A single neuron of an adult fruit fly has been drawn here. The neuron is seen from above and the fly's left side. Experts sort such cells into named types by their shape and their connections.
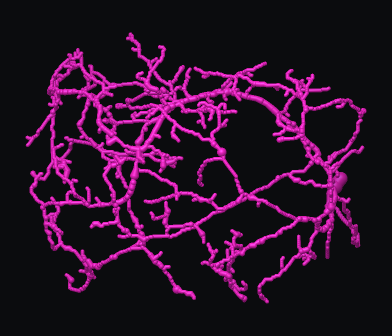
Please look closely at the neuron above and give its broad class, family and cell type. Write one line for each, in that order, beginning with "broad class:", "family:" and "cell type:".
broad class: nerve-cord intrinsic neuron
family: hemilineage 04B
cell type: IN04B015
